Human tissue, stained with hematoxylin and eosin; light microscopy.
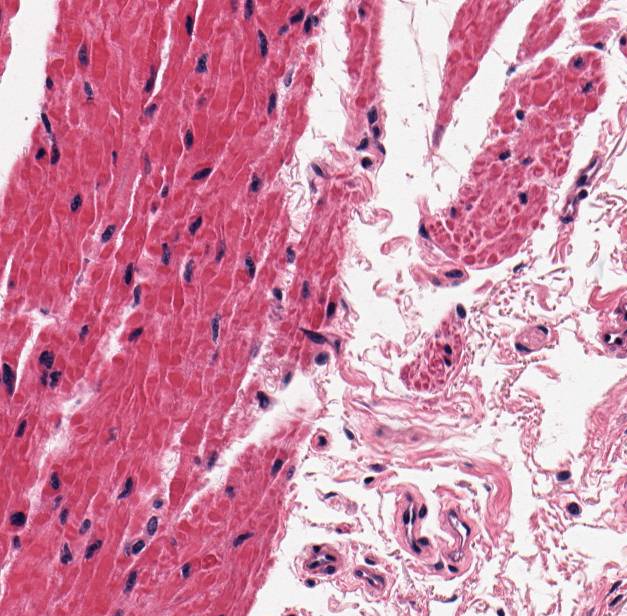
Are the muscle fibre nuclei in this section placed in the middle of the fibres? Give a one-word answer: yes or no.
Yes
